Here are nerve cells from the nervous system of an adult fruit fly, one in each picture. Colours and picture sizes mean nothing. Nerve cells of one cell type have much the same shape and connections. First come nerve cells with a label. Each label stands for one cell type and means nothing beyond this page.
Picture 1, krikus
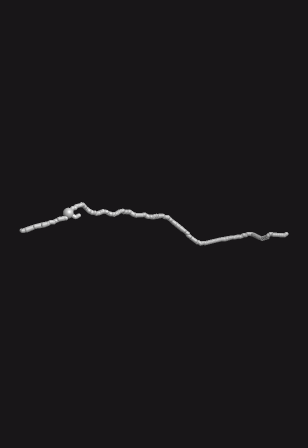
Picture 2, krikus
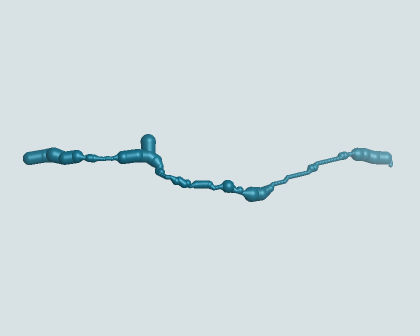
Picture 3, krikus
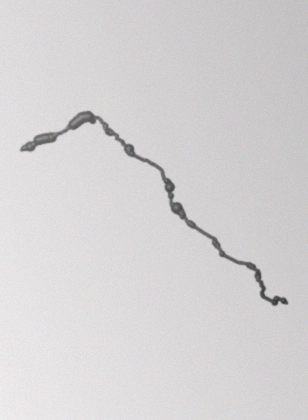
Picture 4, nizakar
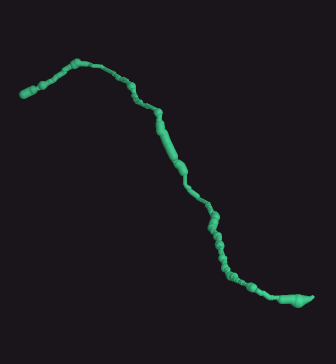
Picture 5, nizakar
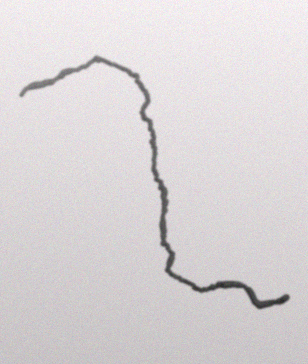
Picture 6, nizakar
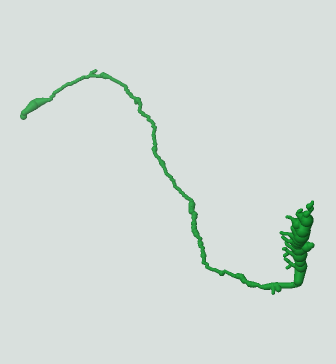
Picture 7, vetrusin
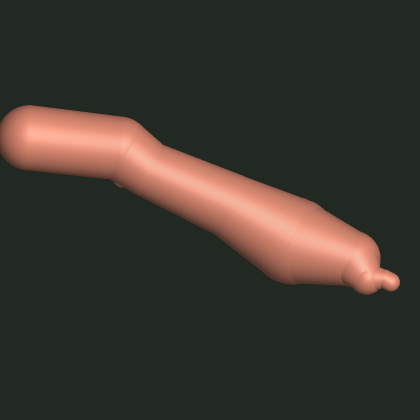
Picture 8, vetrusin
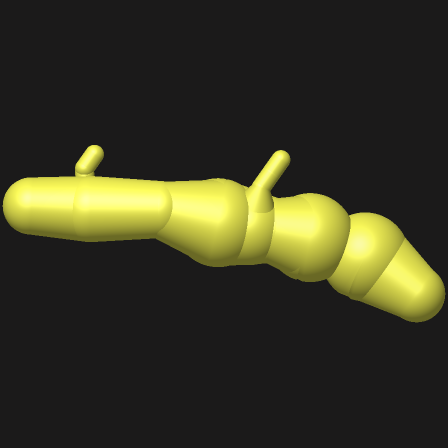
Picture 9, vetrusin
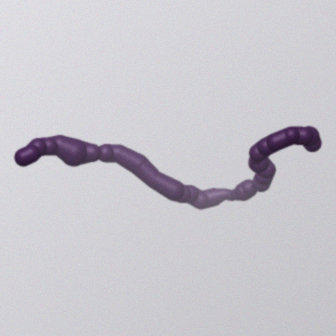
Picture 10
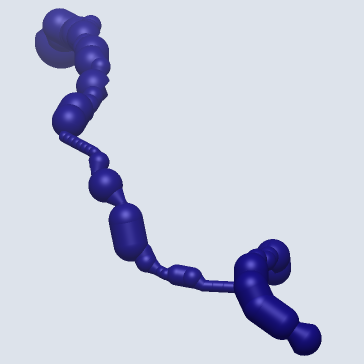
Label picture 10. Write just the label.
vetrusin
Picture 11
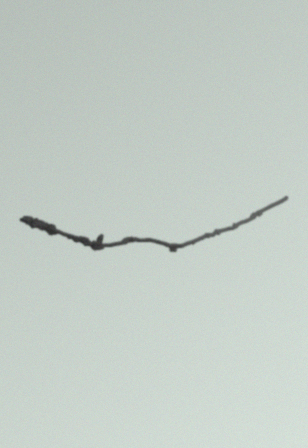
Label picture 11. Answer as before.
krikus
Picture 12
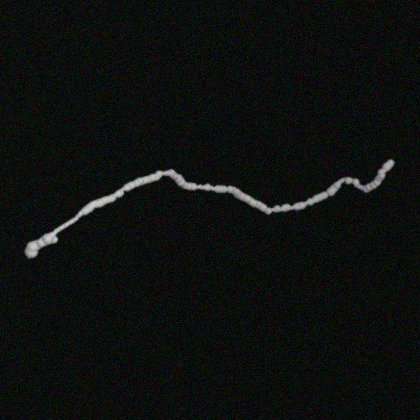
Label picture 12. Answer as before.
nizakar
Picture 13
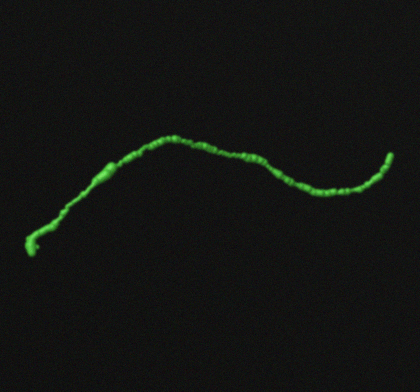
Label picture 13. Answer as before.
nizakar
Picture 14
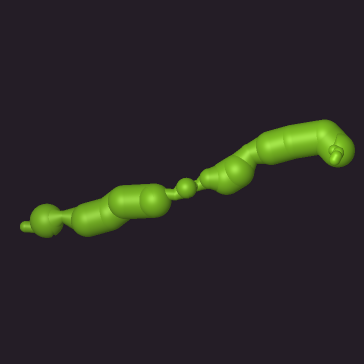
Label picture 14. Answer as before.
krikus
